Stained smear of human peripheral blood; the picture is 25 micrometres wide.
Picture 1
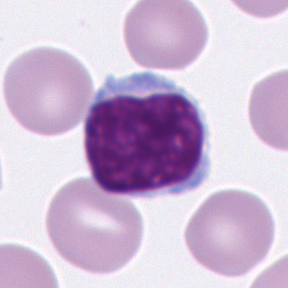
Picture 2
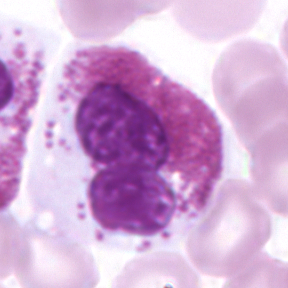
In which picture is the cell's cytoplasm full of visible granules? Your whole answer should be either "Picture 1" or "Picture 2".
Picture 2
